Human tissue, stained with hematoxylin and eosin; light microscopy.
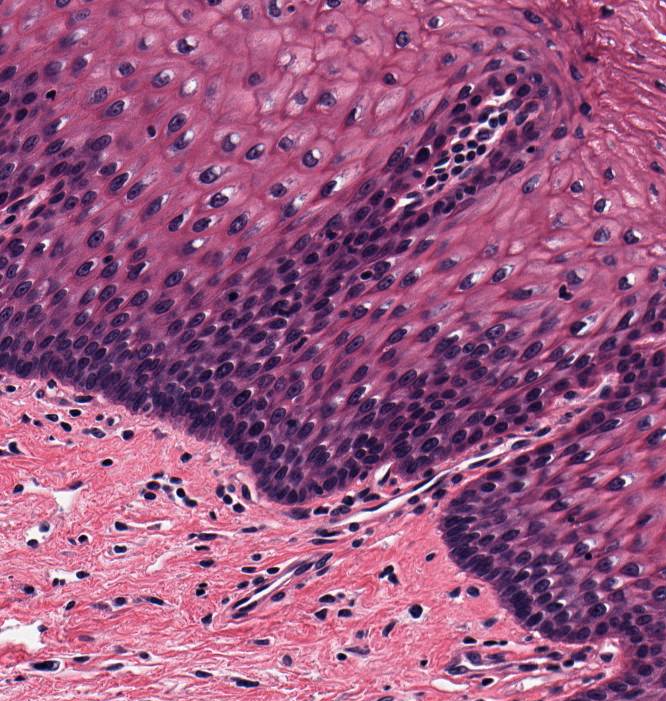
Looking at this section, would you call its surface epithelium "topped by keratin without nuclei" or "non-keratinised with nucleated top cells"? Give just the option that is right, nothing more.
Non-keratinised with nucleated top cells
